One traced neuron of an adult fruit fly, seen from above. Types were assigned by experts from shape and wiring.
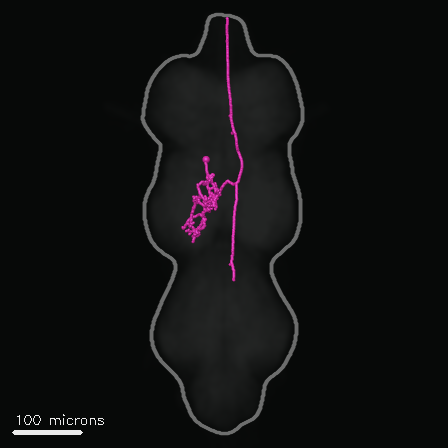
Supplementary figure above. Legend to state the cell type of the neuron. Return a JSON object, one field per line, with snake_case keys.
{
 "cell_type": "AN10B034"
}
